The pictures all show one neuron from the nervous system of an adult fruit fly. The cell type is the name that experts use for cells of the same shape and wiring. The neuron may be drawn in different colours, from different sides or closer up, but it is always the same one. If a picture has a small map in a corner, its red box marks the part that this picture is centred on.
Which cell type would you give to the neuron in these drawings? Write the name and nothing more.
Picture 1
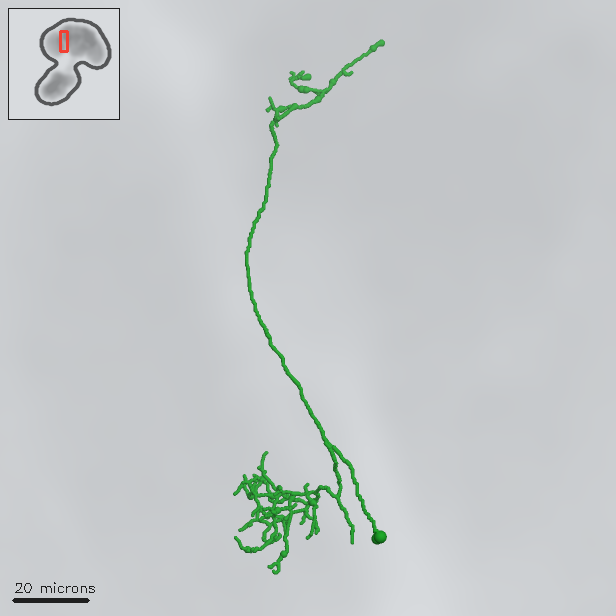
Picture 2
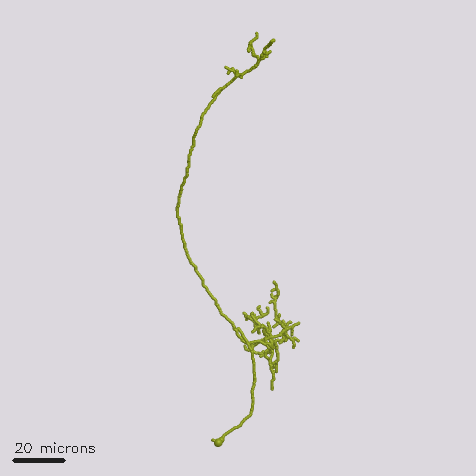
LoVP7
